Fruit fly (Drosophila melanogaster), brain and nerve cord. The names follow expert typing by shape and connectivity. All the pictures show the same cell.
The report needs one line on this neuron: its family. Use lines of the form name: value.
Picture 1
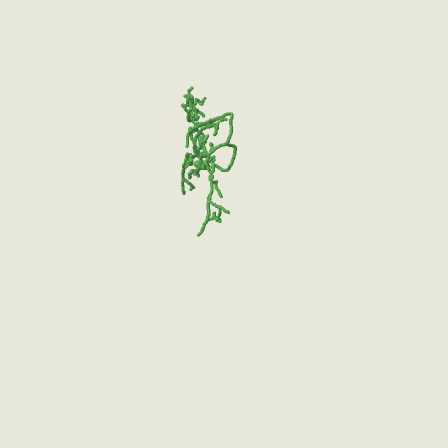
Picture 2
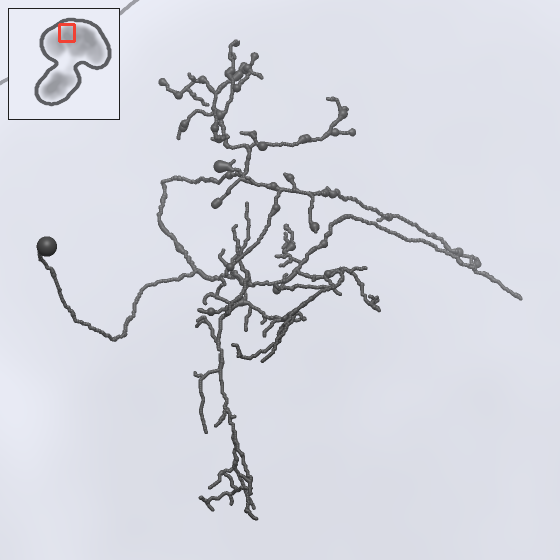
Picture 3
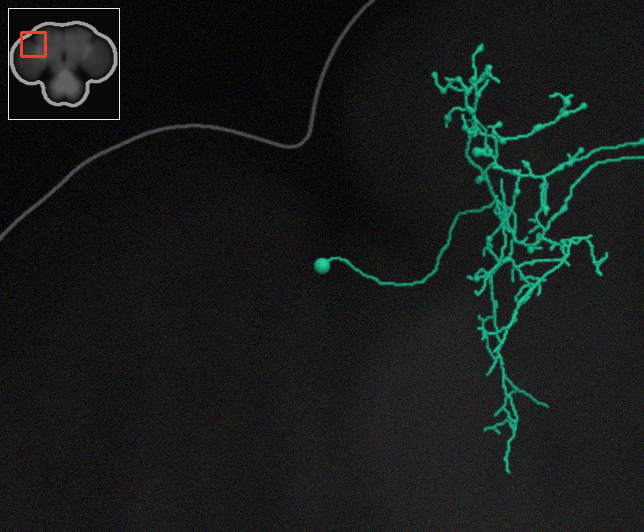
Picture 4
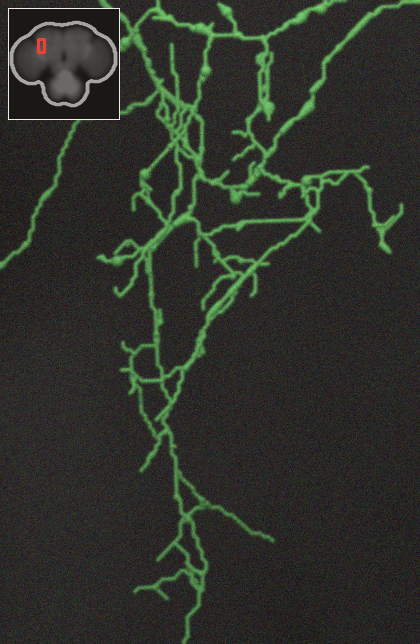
family: hemilineage SLPav3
